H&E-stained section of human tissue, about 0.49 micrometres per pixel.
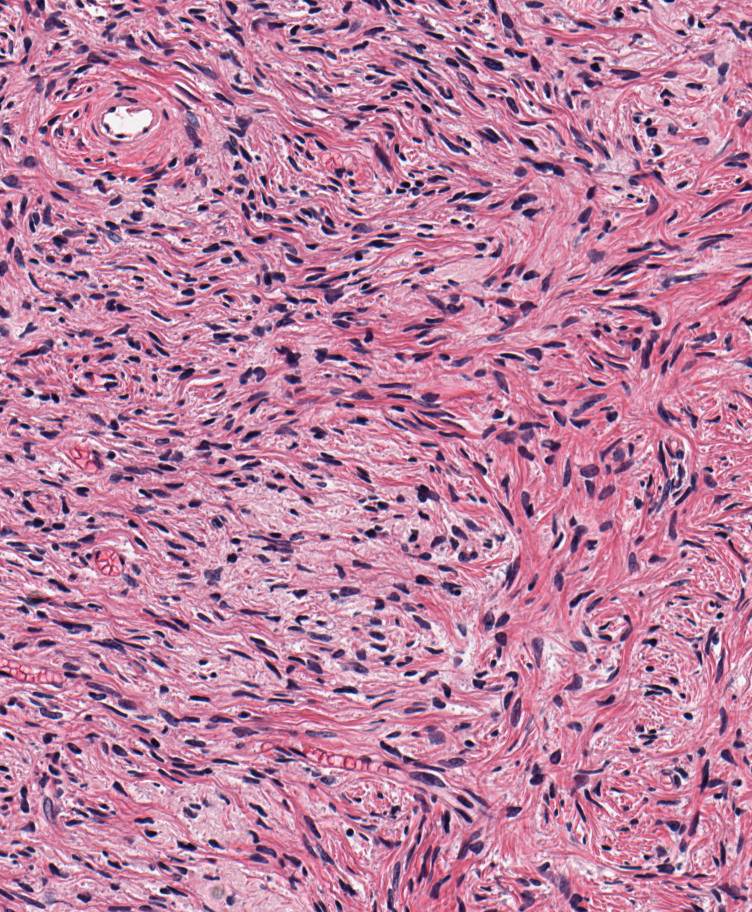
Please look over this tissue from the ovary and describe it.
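The entire field is taken up by a proliferation of spindle cells set in collagenous stroma; there is no epithelium and no gland anywhere. Rather than long, straight, parallel fascicles, the cells form short, wavy bundles that intersect. Their nuclei are elongated, tapered and darkly stained. Cytoplasm is scant and indistinct, and no cell borders are visible.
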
